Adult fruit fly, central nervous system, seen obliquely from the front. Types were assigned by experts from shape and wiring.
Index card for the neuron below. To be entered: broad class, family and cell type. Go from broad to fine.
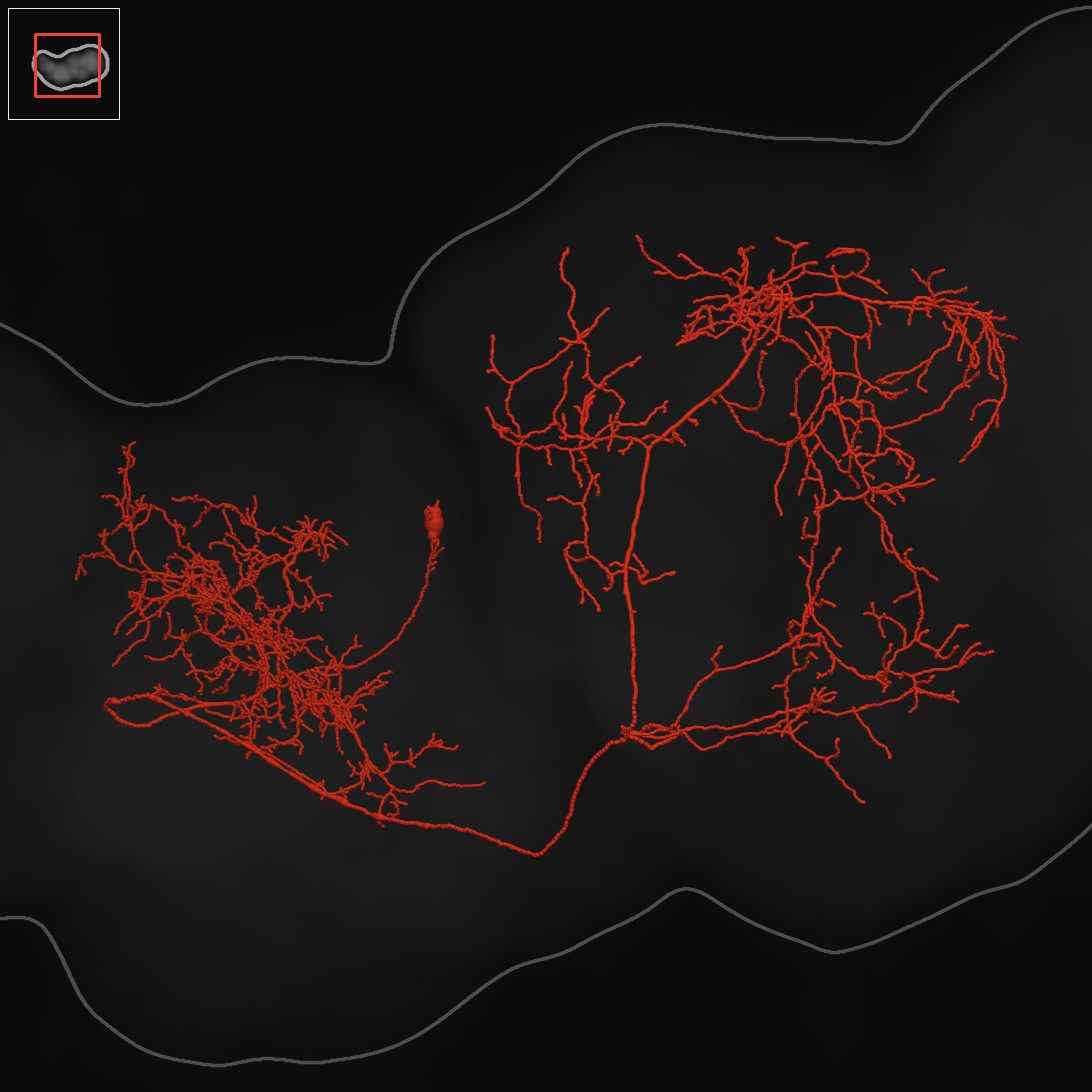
ascending neuron; hemilineage 19B; AN19B019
